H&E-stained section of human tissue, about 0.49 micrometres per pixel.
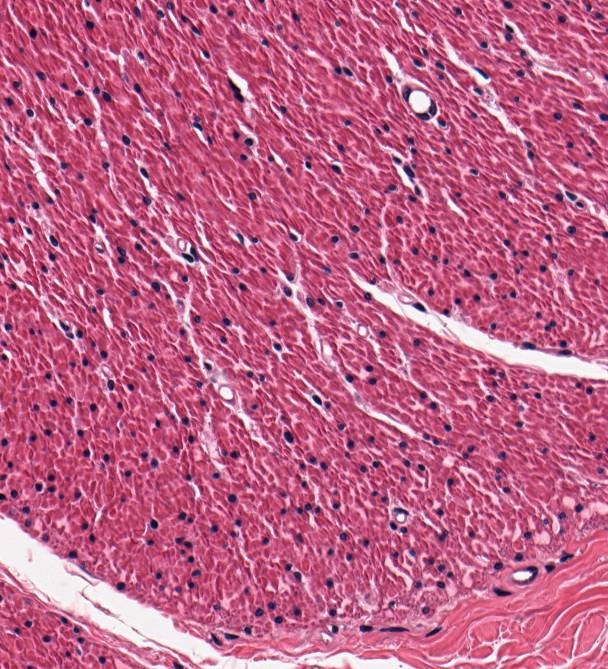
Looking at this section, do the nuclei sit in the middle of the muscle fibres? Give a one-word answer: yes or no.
Yes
